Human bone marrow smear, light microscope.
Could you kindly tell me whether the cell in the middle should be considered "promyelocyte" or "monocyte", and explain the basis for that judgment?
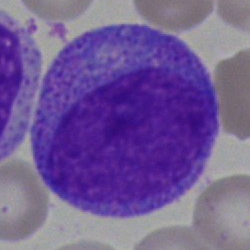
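The answer is promyelocyte. Its nucleus lies toward the lower right, leaving a crescent of cytoplasm at the upper left. The chromatin is finely granular, without coarse clumps. The cytoplasm is blue-violet, with fine purple granules scattered through it.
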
